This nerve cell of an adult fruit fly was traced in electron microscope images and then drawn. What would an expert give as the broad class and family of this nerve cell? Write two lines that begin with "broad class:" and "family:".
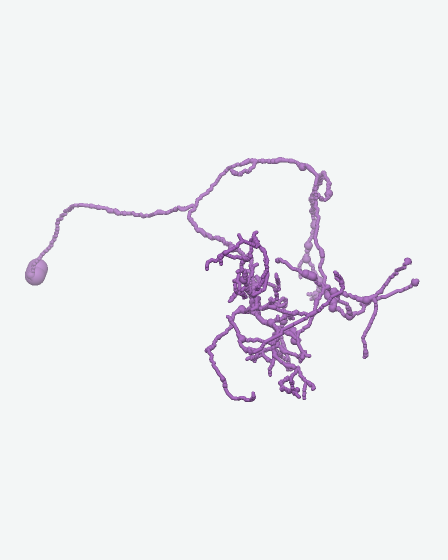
broad class: central-brain intrinsic neuron
family: hemilineage VLPl&p2_lateral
